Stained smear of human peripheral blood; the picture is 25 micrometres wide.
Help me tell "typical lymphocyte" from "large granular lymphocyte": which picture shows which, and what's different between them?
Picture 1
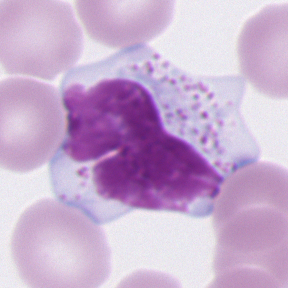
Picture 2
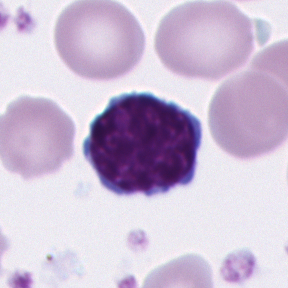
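I'd put the large granular lymphocyte in picture 1 and the typical lymphocyte in picture 2. The granules are the first thing I check: picture 1 holds scattered small reddish-purple granules, most numerous at the upper right of the cell, while picture 2 shows none in its cytoplasm.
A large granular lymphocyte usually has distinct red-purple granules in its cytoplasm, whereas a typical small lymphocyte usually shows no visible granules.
Then the amount of cytoplasm: in picture 1 it is plentiful and pale blue-grey, but in picture 2 the nucleus fills about 90% of the cell's area and the visible cytoplasm is blue.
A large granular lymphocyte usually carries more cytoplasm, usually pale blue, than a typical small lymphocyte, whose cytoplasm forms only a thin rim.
Measuring picture 2, I get about 10 micrometres for the cell and about 9 micrometres for the nucleus.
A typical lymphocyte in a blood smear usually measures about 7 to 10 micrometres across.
The nuclei look different as well: picture 1's is irregular and folded, with a pale cleft running in from the lower left, whereas picture 2's is round with no clear indentation, its chromatin dark purple and coarsely clumped, and no nucleoli visible. The outlines differ too, angular with several corners and straight stretches in picture 1, roughly round with a slightly bumpy edge in picture 2. In picture 1, red cells lie close around the cell on several sides, some touching its edge.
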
